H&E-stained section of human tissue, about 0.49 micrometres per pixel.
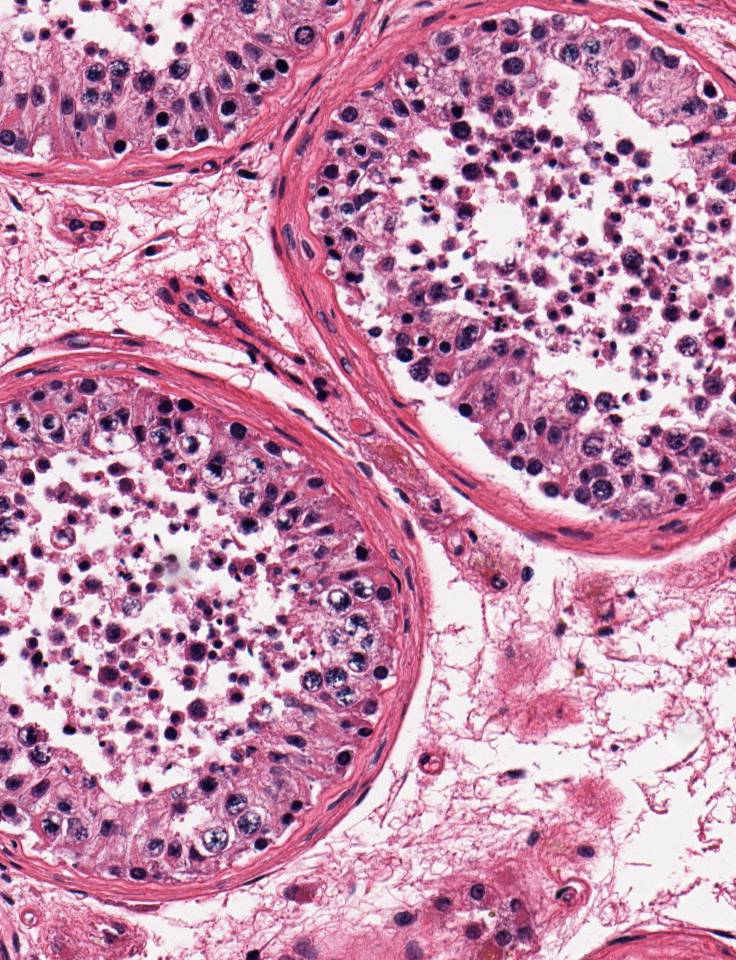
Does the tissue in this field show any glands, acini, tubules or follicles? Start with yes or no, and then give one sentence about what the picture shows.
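Yes. The tubules are lined by a stratified epithelium of germ cells several cells thick resting on the wall.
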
